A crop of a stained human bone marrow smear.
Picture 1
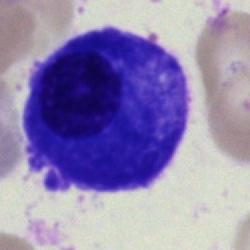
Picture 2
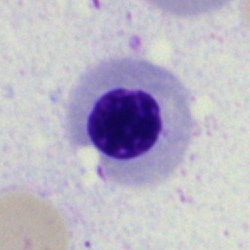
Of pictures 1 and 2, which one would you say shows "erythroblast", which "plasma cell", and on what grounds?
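Picture 1 is the plasma cell and picture 2 the erythroblast. Nucleus position: in the plasma cell it sits off-centre toward the upper left, whereas in the erythroblast a broad rim of cytoplasm surrounds it on all sides.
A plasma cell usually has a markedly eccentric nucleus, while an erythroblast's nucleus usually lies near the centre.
Cytoplasm: the plasma cell's is abundant, covering more area than the nucleus, and deep blue; the erythroblast's is pale bluish-lilac with no visible granules.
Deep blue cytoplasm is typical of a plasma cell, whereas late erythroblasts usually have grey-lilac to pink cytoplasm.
Chromatin: dark and dense in the plasma cell; dense and dark purple with a few small paler spots in the erythroblast, where no nucleoli are visible. Outline: roughly round for the plasma cell, with small blebs projecting from its lower left edge; round and smooth for the erythroblast.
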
